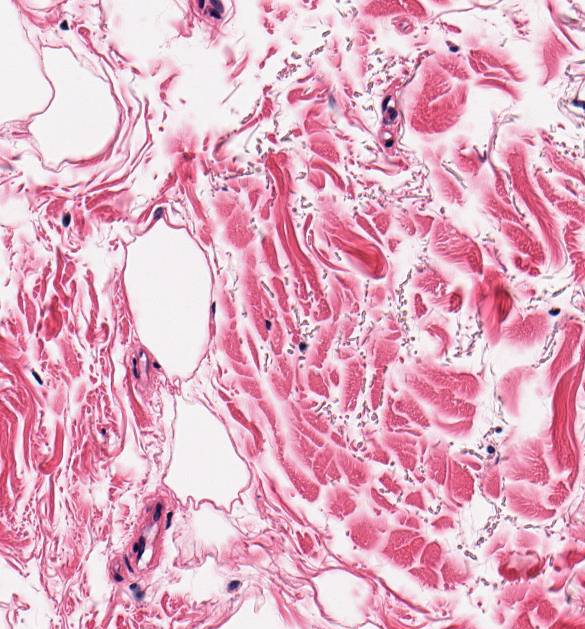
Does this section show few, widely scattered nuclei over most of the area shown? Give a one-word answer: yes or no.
Yes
